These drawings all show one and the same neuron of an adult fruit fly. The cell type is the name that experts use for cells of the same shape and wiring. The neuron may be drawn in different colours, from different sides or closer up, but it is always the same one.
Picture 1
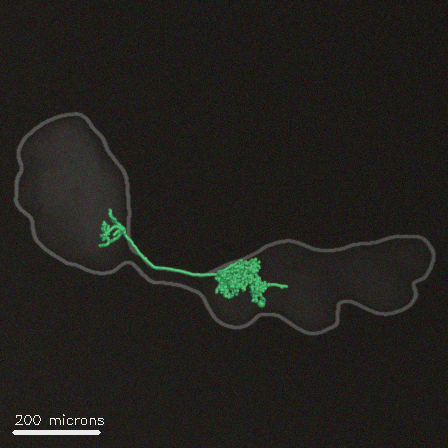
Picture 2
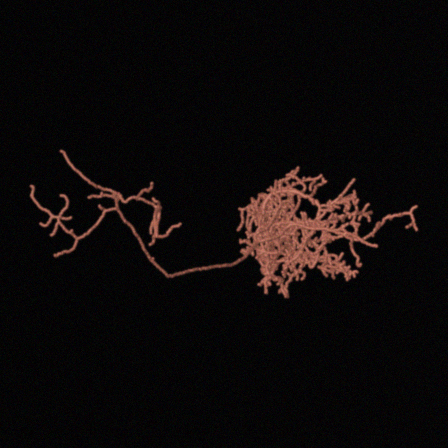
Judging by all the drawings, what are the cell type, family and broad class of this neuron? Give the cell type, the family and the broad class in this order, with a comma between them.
AN03A002, hemilineage 03A, ascending neuron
